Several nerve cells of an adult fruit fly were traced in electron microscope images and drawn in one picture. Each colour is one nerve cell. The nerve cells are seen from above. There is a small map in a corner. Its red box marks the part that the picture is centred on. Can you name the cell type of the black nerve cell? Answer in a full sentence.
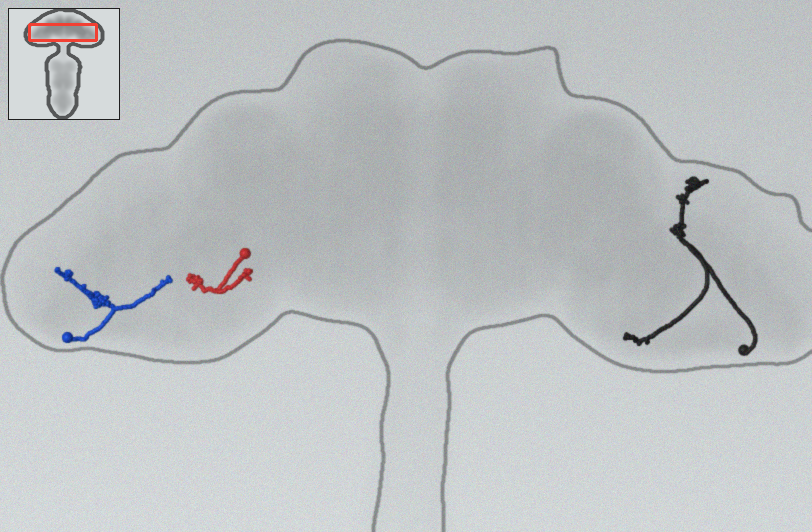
The cell type is T2.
